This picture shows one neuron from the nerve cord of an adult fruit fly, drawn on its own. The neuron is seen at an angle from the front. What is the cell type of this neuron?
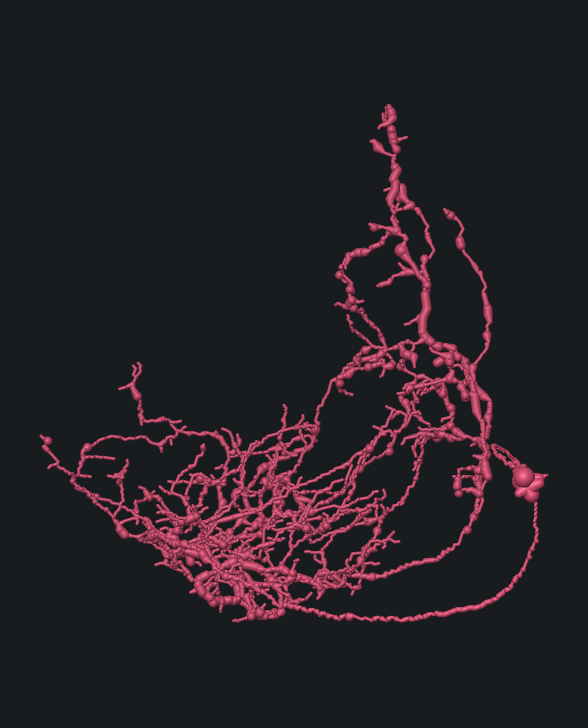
IN01A039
